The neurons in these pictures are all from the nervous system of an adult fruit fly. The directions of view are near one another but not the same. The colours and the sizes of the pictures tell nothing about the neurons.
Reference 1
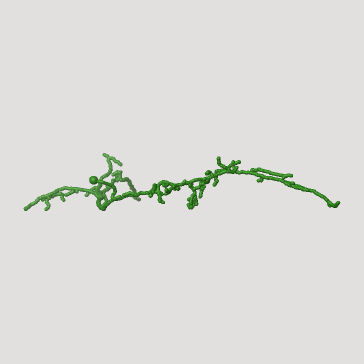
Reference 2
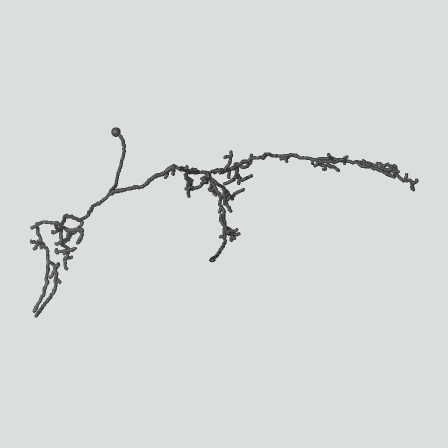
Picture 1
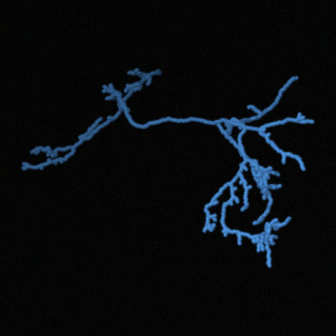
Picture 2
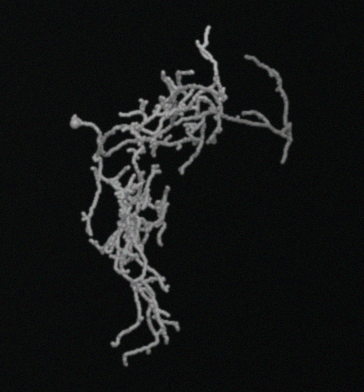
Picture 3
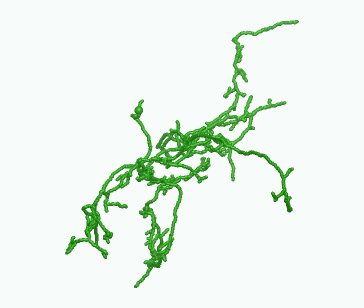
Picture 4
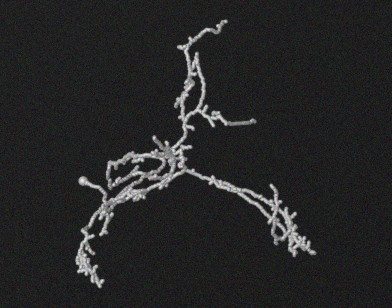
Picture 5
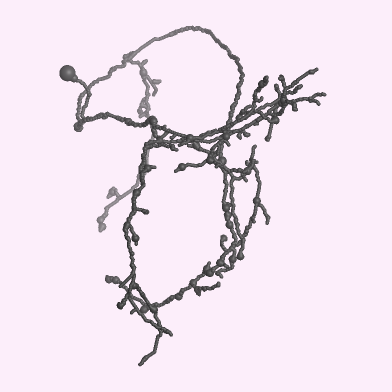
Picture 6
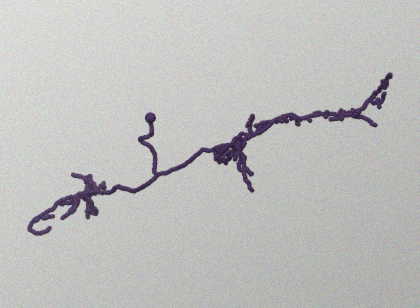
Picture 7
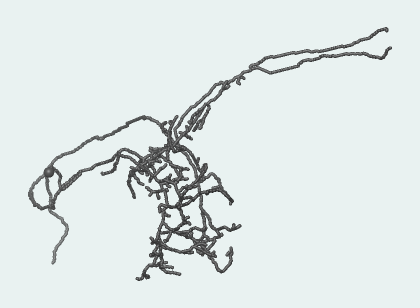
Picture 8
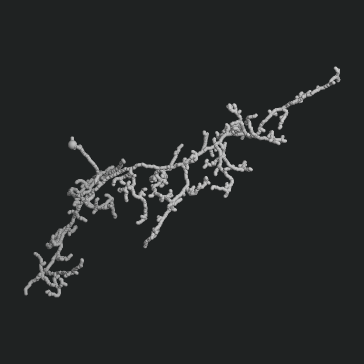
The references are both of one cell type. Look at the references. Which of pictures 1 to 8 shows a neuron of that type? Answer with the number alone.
6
